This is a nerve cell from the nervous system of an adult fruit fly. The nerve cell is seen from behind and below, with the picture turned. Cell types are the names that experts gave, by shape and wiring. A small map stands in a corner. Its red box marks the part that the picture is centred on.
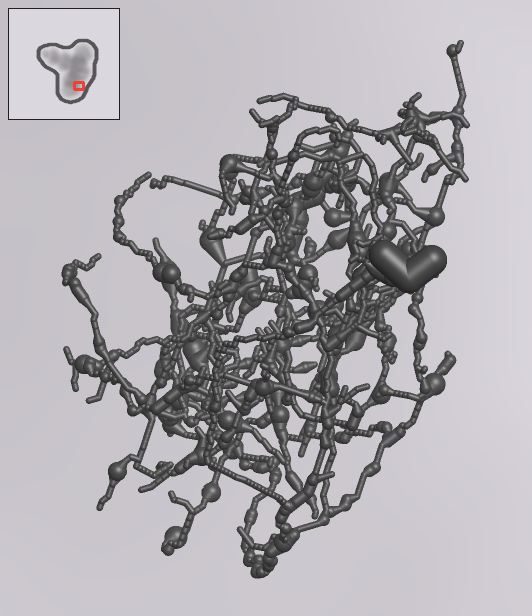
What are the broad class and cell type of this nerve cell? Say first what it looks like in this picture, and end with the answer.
The cell body can be seen on the right of the picture. The picture shows dozens of branch ends. It is a central-brain intrinsic neuron. Its cell type is CB1964.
